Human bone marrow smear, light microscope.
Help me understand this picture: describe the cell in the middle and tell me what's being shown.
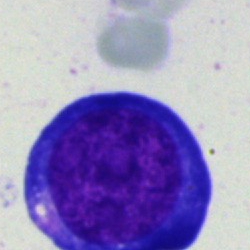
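Taking the points in order, the outline is round and smooth. The cytoplasm makes only a narrow rim around the nucleus. No granules appear in it, though a small clear spot lies at its lower left. The cell is a proerythroblast.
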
